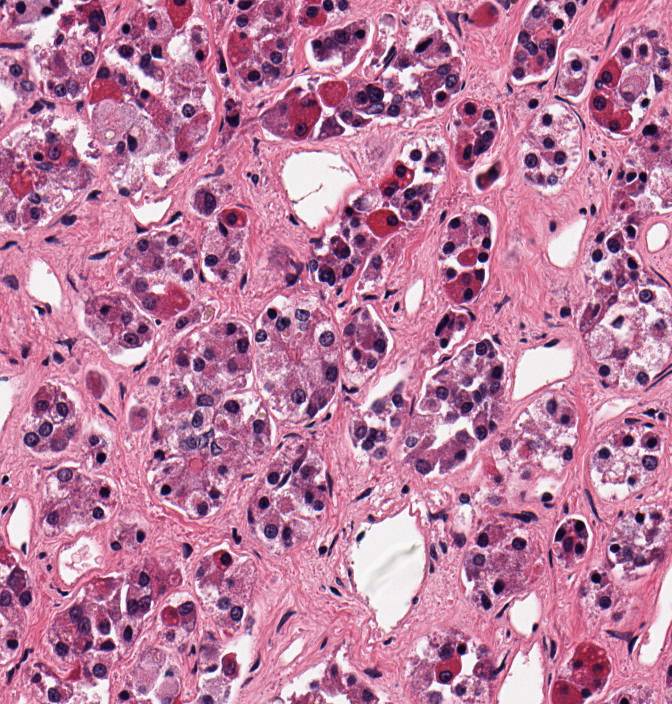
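Pituitary, with its cells gathered in solid nests that have no central lumens. Most nest cells have paler, granular to vacuolated purplish-pink cytoplasm rather than deep red. Scattered among them, singly or in small groups, are cells with intensely red, eosinophilic cytoplasm. Throughout the nests the nuclei are round, dark and fairly uniform in size.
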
